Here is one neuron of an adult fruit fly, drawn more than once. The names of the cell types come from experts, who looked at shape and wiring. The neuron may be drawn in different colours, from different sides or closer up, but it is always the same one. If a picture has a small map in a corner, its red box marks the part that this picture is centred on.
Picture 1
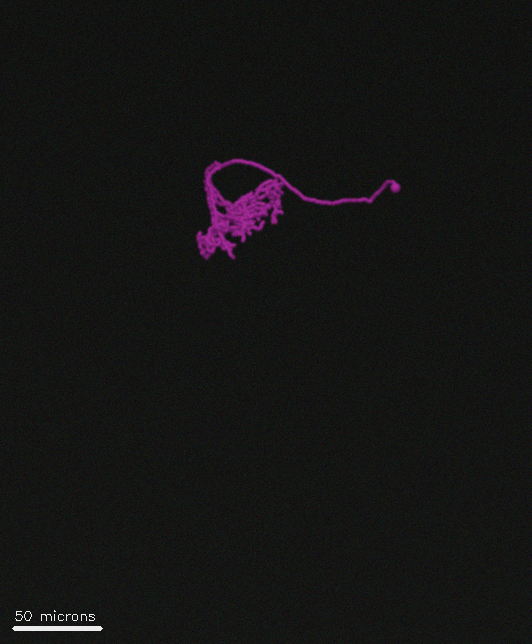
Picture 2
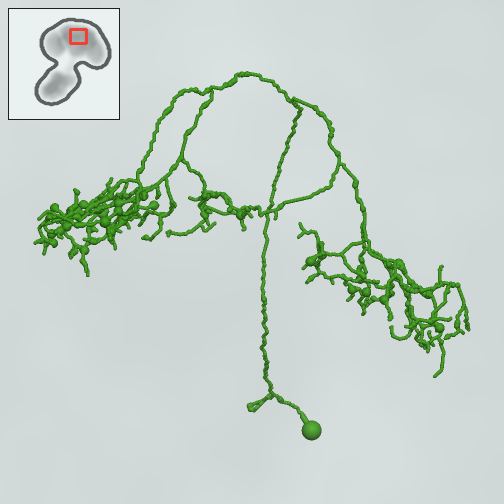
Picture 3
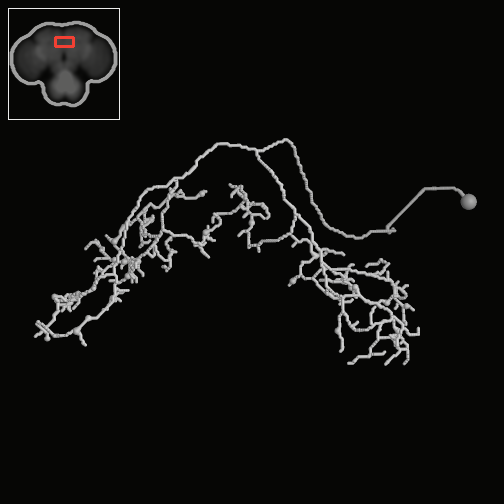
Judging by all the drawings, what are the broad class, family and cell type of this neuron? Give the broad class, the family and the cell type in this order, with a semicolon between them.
central-brain intrinsic neuron; hemilineage DM6_dorso_medial; FB5R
